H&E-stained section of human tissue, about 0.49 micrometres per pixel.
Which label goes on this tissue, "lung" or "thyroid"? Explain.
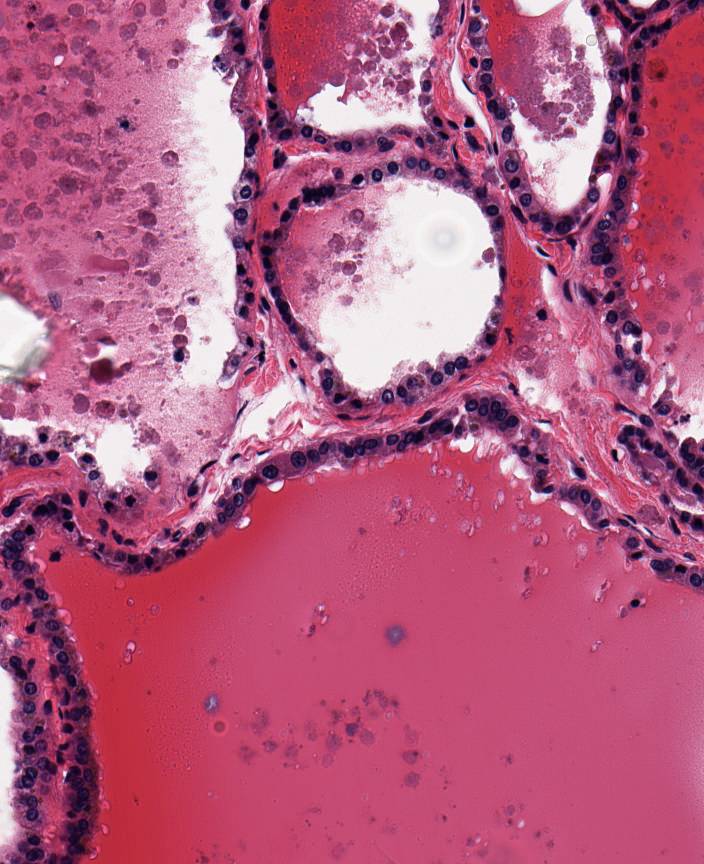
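This is thyroid. The field consists of large, rounded spaces lined by epithelium and separated by thin partitions. Their lining is a single layer of low cuboidal cells with round, darkly stained nuclei.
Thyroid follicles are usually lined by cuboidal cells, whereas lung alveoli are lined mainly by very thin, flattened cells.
The large space occupying the lower half of the field is filled with homogeneous deep red material.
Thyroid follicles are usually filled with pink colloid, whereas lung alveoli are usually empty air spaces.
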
